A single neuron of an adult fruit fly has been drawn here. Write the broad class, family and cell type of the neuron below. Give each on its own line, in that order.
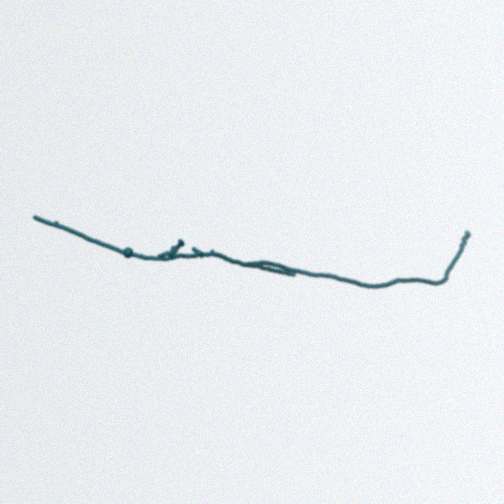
sensory neuron ascending to the brain
class mechanosensory proprioceptive
SApp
